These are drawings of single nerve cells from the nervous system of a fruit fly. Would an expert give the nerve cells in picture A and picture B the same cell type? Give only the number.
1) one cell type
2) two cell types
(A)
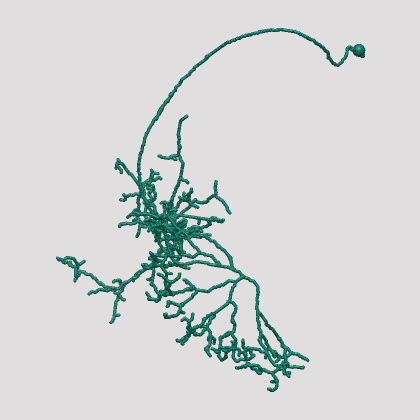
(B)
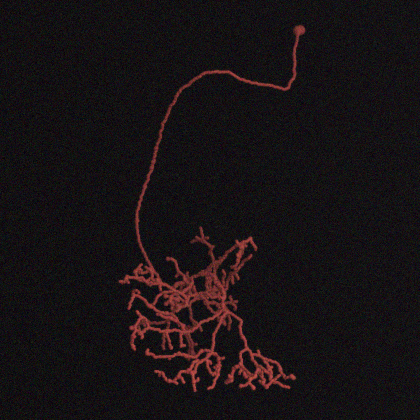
2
